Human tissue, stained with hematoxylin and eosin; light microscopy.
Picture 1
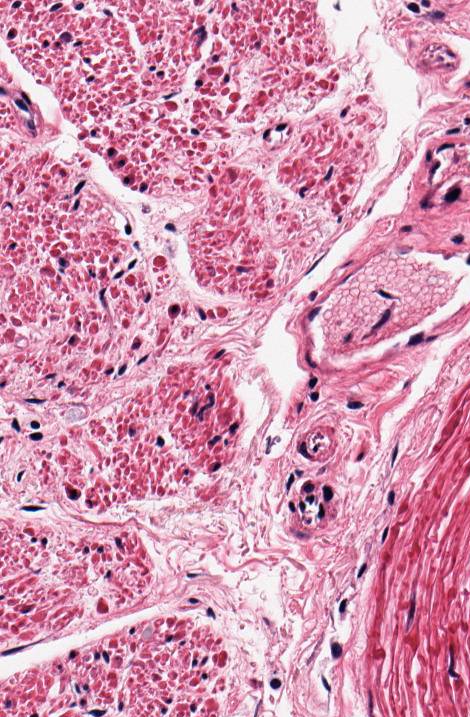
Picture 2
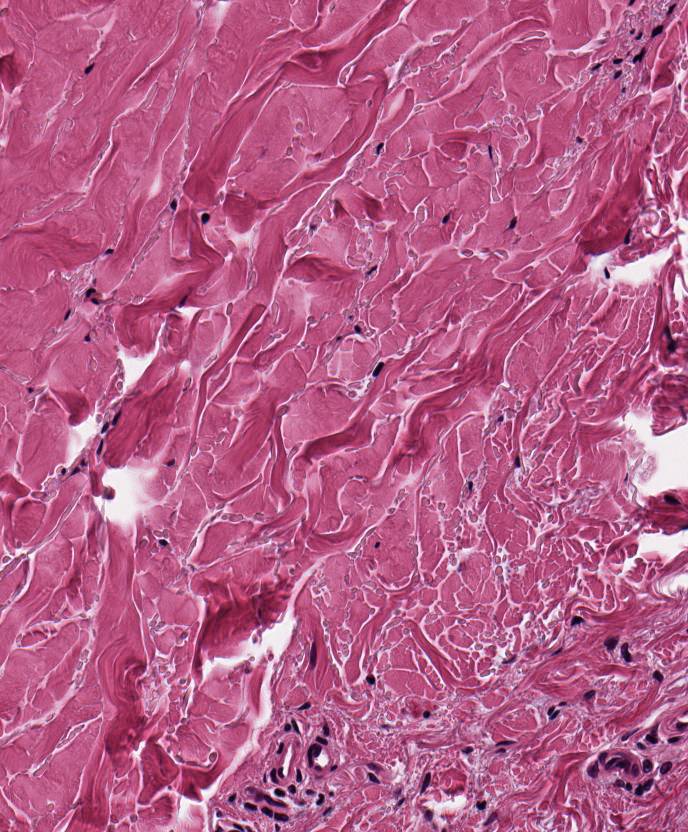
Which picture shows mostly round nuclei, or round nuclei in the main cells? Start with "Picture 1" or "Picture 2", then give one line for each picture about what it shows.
Picture 1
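In picture 1: In the cross-cut bundles, the nuclei appear as small, round, dark dots scattered among pink cytoplasmic profiles.
In picture 2: Cells are sparse, seen as scattered small dark elongated nuclei lying between the bundles.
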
